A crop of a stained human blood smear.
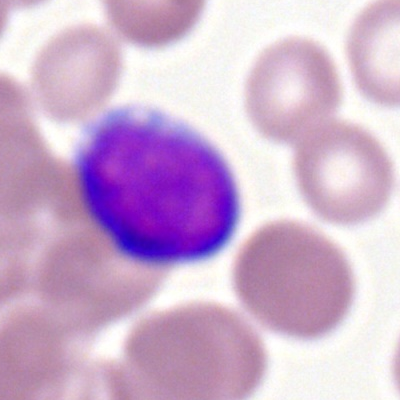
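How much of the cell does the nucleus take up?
Almost the whole cell; the cytoplasm is only a thin blue rim around it.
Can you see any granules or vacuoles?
No granules in the cytoplasm, and no vacuoles anywhere in the cell.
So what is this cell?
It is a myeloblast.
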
